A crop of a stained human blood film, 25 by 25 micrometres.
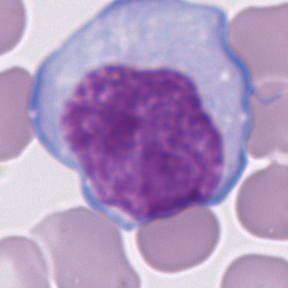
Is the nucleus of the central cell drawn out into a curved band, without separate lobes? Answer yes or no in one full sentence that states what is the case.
No, there is a compact round or oval nucleus rather than a bent band.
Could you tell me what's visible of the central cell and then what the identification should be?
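Look first at the nucleus: it sits low in the cell, with most of the cytoplasm above it. That cytoplasm is plentiful and pale grey-blue, turning a darker blue at the cell edge. A thin thread-like strand extends from the right edge. This is a myeloblast.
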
